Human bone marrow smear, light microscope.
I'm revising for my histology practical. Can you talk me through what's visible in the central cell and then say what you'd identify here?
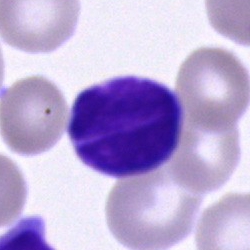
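The nucleus occupies nearly the entire cell, and no clear rim of cytoplasm is visible around it. Its chromatin is dense and stains deep purple throughout. No granules are present anywhere in the cell. This central cell is a lymphocyte.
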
